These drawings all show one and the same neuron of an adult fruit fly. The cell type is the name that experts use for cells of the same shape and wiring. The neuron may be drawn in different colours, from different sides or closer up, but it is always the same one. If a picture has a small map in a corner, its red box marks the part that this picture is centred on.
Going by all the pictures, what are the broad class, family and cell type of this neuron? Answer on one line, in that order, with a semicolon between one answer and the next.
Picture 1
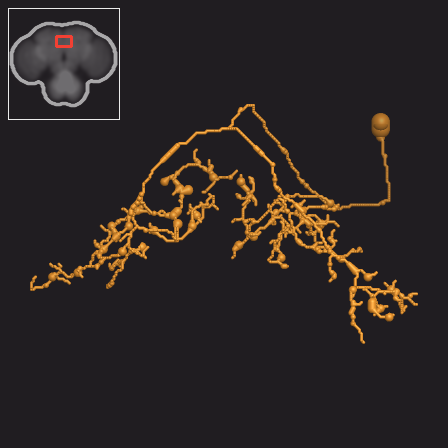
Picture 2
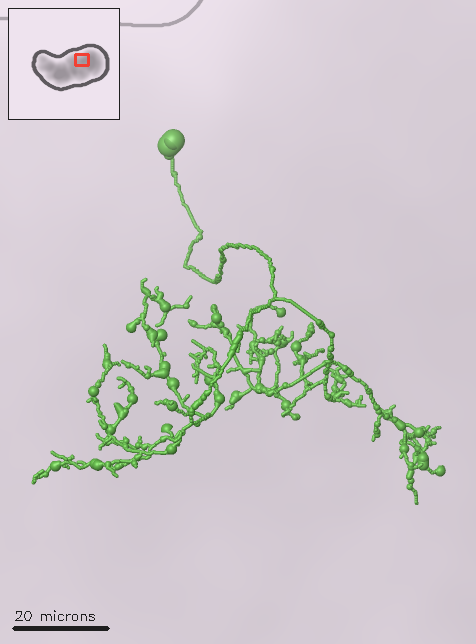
central-brain intrinsic neuron; hemilineage DM6_dorso_medial; FB5R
